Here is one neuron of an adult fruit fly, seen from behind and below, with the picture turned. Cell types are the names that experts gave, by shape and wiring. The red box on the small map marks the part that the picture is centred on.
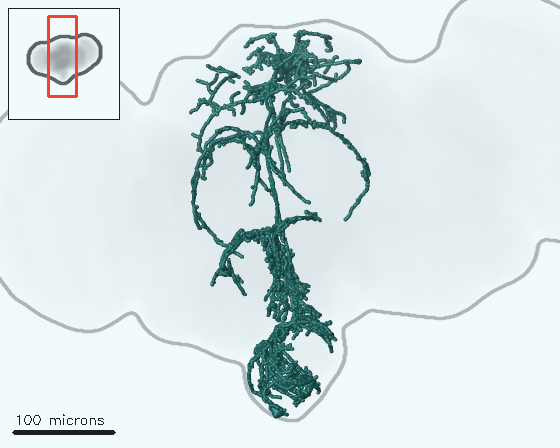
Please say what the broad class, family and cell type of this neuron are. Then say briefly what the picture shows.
This is an ascending neuron. Its family is hemilineage 05B. It is of cell type AN05B004. Its cell body lies at the bottom of the picture. From top to bottom in the picture it spans about 400 microns. The picture shows dozens of branch ends.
